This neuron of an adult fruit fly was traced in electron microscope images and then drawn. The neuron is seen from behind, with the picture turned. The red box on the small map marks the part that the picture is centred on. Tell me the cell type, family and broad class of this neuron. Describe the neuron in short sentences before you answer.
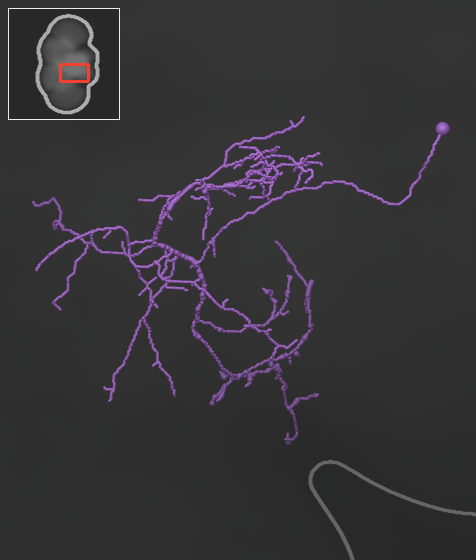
Its cell body lies at the upper right of the picture. Dozens of branch ends can be seen. It is of cell type CB1918. The family is hemilineage LB3. It is a central-brain intrinsic neuron.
